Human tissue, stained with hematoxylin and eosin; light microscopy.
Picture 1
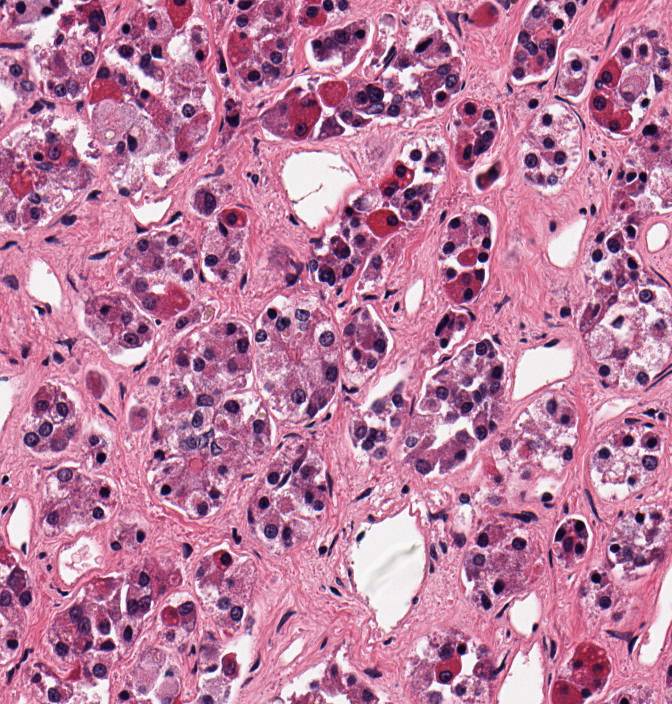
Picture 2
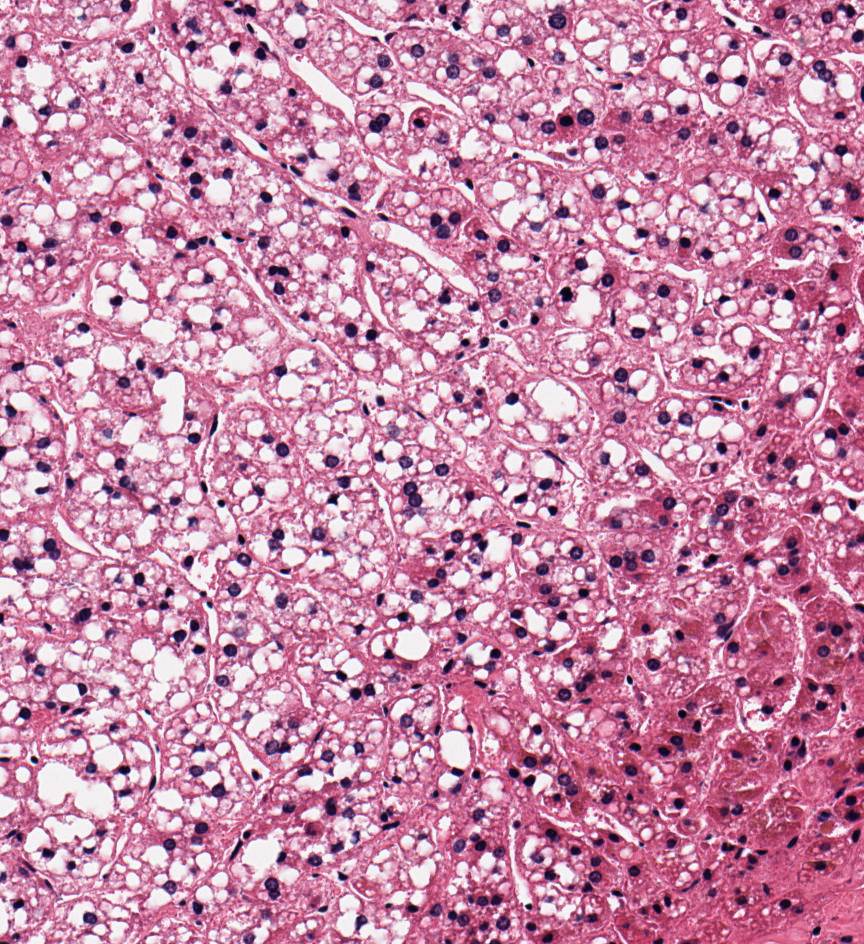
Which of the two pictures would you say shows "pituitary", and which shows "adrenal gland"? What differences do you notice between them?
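Look first at picture 1, the pituitary; picture 2 is the adrenal gland. In the pituitary's solid nests, without central lumens, most cells have paler, granular to vacuolated purplish-pink cytoplasm, and scattered cells stand out intensely red. In the adrenal gland, most cells in the upper and left parts are full of clear round vacuoles of varying size, while those in the lower right have compact pink cytoplasm.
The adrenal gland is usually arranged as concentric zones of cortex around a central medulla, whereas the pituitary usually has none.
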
